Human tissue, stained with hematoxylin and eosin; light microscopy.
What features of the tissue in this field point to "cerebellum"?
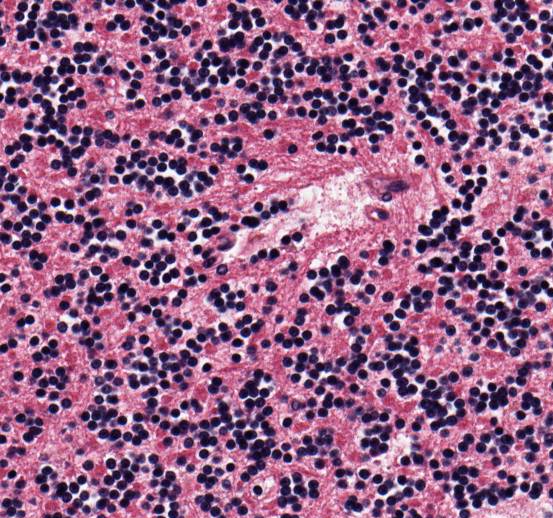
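Looking over this field of cerebellum, I begin with the nuclei: they are small, round and darkly stained, and scarcely any cytoplasm can be made out around them. Between them sit irregular islands of pink, finely fibrillary material. Searching the rest of the field, I find no glands, no epithelium and no lumina anywhere.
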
